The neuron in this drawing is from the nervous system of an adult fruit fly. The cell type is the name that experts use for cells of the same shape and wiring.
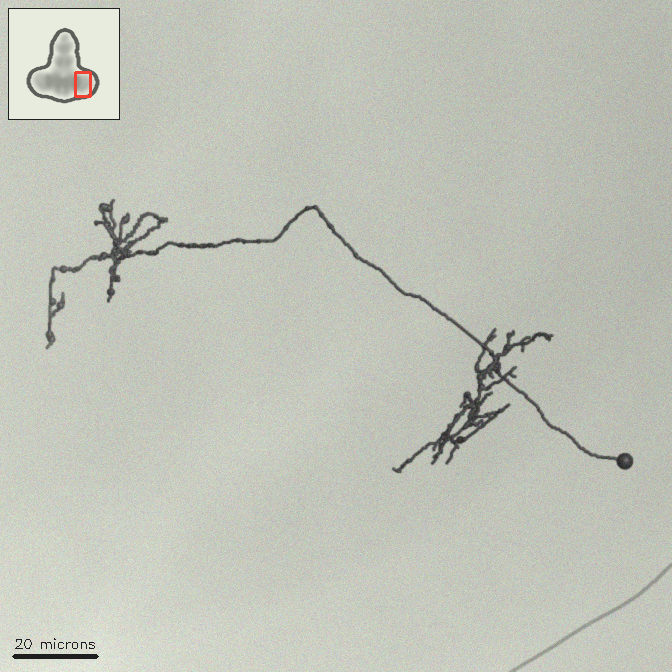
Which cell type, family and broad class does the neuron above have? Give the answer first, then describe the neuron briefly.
The cell type is MeTu4b. Its family is MeTu. It is a visual projection neuron. From left to right in the picture it spans about 140 microns. Dozens of branch ends can be seen.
